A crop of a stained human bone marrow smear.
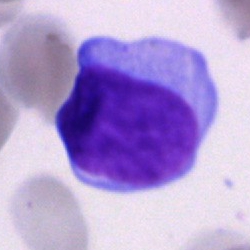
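Blast, the central cell of a stained human bone marrow smear. First, the outline: irregular, with a small notch along its top edge. Second, the nucleus: off-centre, toward the lower left. Third, the cytoplasm: a pale blue crescent, widest at the upper right. Last, vacuoles: none in the cytoplasm.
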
